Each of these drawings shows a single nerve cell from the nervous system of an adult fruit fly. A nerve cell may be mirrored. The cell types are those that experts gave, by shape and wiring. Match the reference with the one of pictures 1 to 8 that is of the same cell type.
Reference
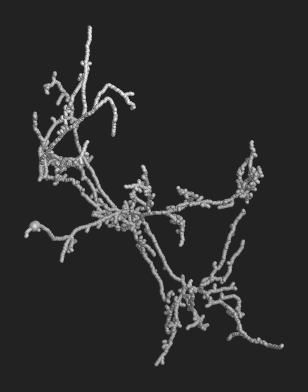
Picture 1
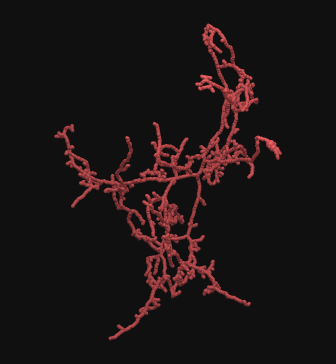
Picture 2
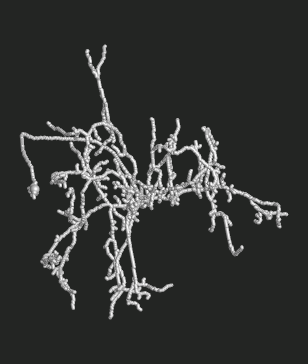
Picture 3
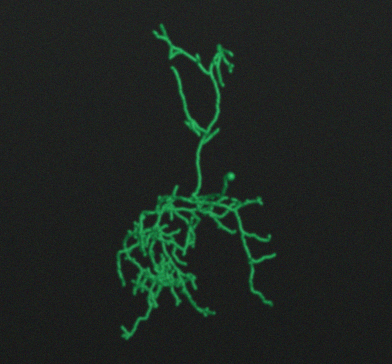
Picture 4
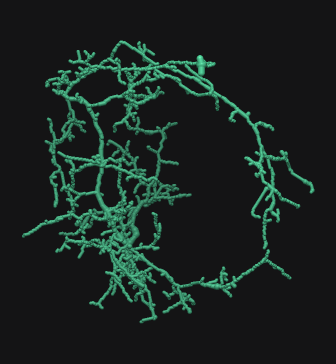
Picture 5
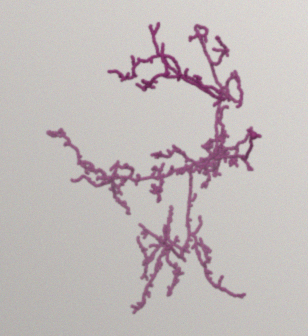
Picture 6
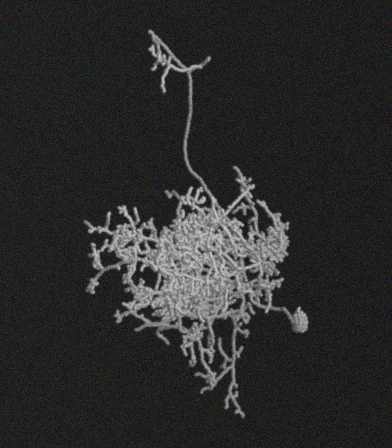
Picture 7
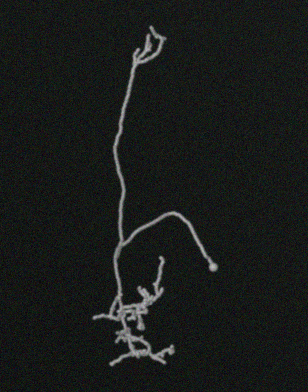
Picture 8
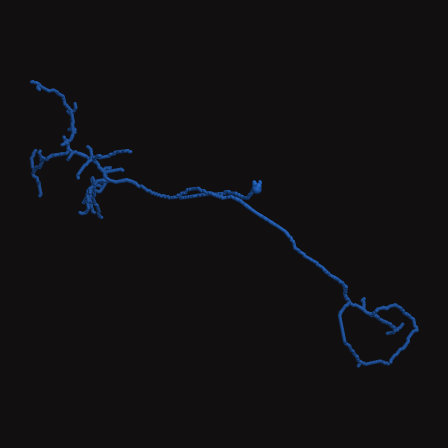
Picture 5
